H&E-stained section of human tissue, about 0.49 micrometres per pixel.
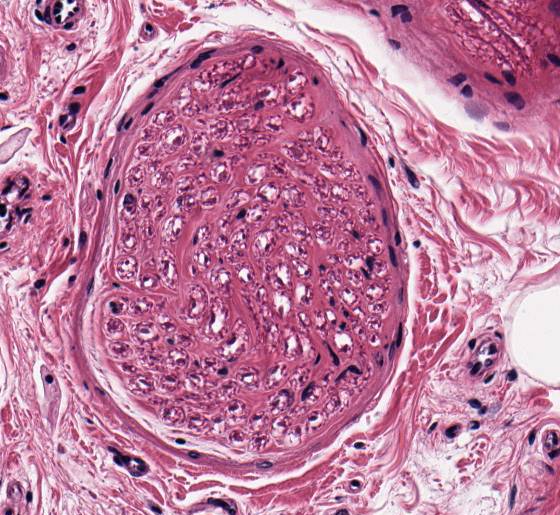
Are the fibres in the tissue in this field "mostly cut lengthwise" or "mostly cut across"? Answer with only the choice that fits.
Mostly cut across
